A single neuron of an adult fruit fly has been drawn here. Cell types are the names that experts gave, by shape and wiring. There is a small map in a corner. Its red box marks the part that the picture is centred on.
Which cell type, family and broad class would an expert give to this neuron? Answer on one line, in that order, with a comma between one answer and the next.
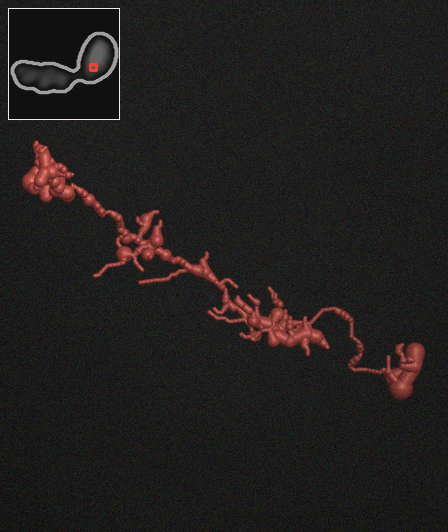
Mi1, Mi, optic-lobe intrinsic neuron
